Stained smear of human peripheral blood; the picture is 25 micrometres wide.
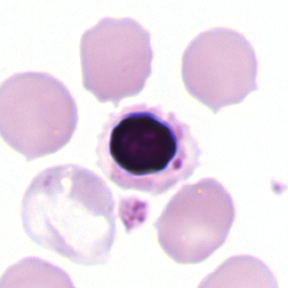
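Normoblast. First, the nucleus: no nucleoli can be seen in it. Next, the cytoplasm is pale pink, close to the colour of the surrounding red cells. A single small dark purple dot lies in it just below and to the right of the nucleus. Last, the outer edge of the cell is irregular and finely scalloped.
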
